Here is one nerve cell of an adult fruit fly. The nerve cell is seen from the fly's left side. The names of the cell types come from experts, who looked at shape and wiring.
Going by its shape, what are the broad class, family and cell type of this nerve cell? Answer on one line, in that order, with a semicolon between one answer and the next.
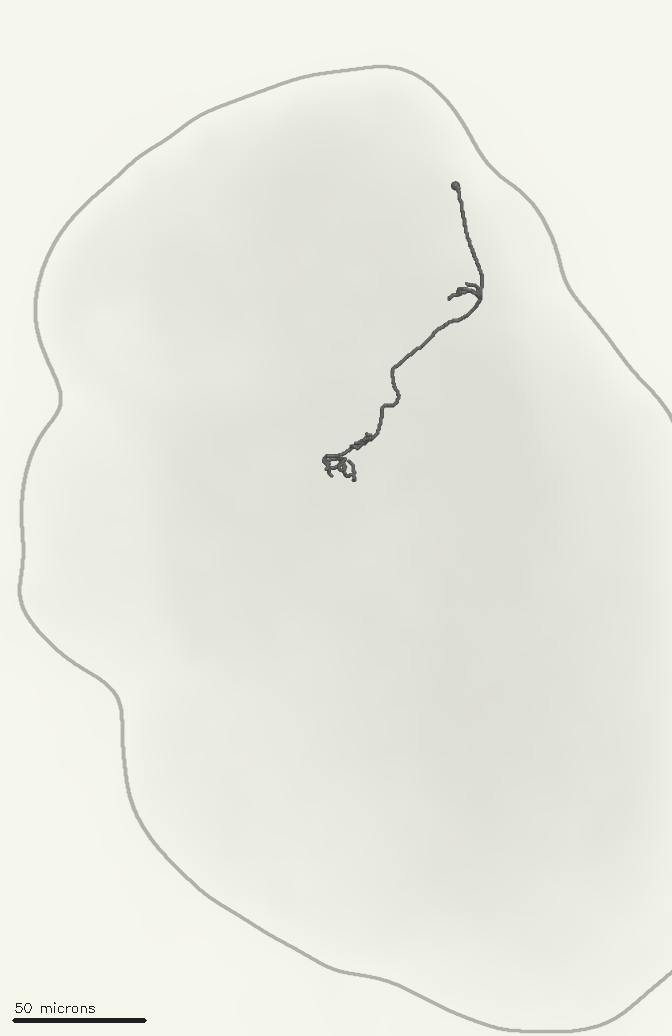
central-brain intrinsic neuron; class CX; PFNp_d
